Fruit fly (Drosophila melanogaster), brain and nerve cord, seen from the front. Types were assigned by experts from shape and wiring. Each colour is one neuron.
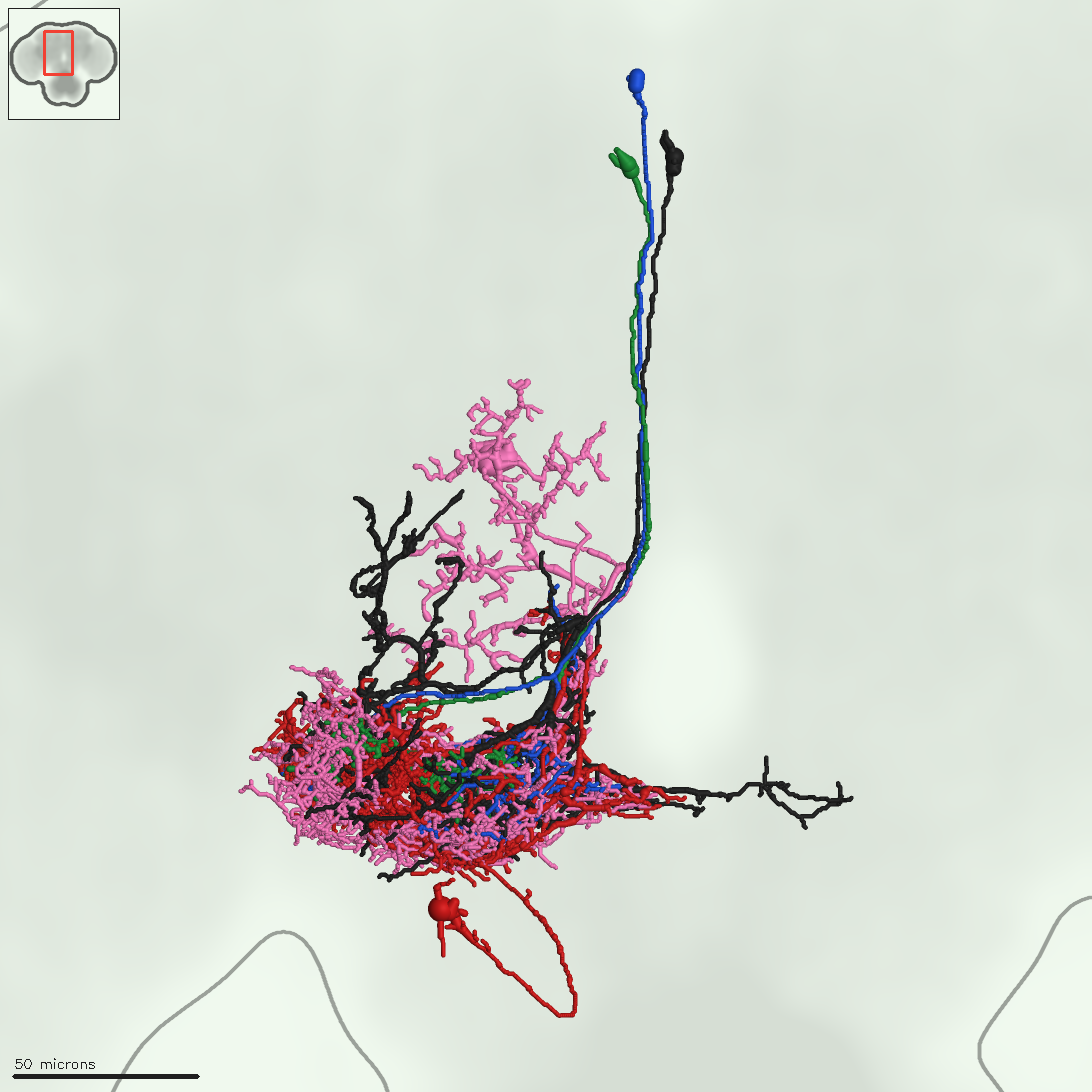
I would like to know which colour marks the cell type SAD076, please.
black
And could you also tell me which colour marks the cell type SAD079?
blue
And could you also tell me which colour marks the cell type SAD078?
green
